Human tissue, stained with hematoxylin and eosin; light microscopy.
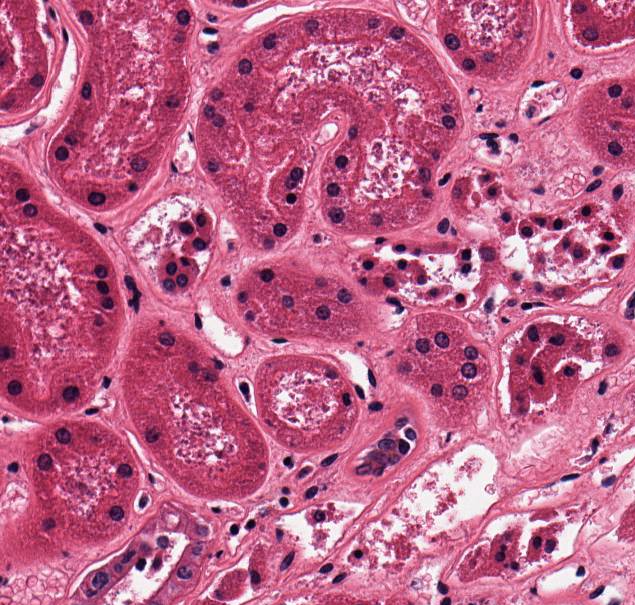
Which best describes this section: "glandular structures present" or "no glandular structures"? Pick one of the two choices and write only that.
Glandular structures present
